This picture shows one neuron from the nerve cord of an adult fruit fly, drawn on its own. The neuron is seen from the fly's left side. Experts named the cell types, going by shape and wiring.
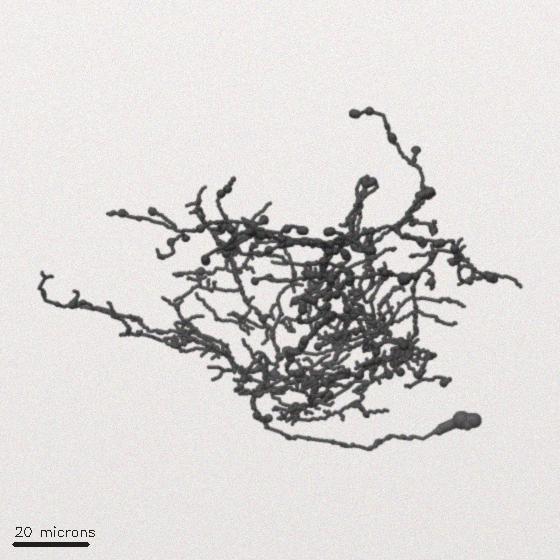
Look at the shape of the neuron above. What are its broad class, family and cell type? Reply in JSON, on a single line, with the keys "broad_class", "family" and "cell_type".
{"broad_class": "nerve-cord intrinsic neuron", "family": "hemilineage 13B", "cell_type": "IN13B017"}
